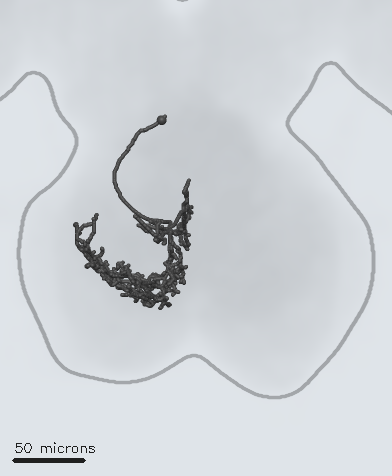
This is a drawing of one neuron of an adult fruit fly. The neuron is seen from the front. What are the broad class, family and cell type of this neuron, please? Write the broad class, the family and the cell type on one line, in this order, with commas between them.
nerve-cord intrinsic neuron, hemilineage 11A, IN11A022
